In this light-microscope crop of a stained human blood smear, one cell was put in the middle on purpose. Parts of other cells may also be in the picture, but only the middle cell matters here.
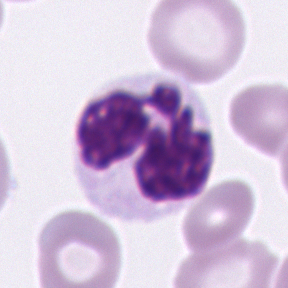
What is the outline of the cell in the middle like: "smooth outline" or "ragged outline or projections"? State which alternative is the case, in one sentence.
Smooth rather than rough is the outline of this cell.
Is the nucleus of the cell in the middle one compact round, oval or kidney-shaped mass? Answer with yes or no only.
No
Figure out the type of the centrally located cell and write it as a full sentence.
As for the central cell, it is a segmented neutrophil.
